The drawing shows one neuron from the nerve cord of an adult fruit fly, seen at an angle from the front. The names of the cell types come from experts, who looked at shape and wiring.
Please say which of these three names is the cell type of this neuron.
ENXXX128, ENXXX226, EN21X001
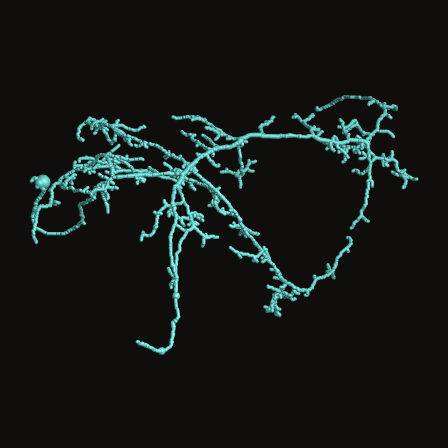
EN21X001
